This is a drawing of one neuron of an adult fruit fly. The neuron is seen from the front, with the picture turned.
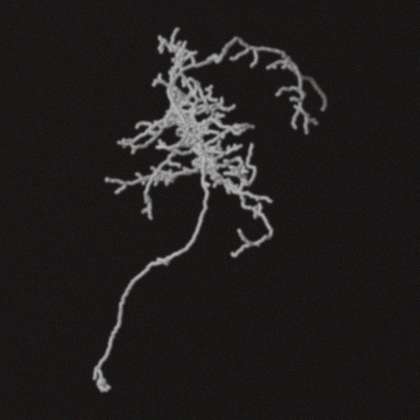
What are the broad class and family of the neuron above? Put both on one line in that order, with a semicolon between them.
nerve-cord intrinsic neuron; hemilineage 06A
